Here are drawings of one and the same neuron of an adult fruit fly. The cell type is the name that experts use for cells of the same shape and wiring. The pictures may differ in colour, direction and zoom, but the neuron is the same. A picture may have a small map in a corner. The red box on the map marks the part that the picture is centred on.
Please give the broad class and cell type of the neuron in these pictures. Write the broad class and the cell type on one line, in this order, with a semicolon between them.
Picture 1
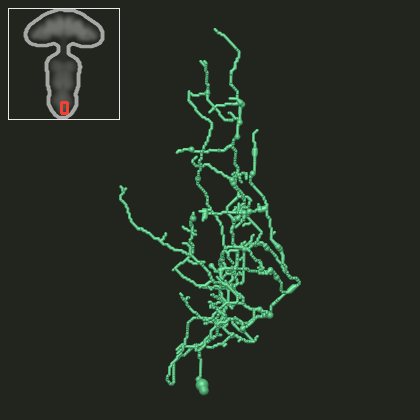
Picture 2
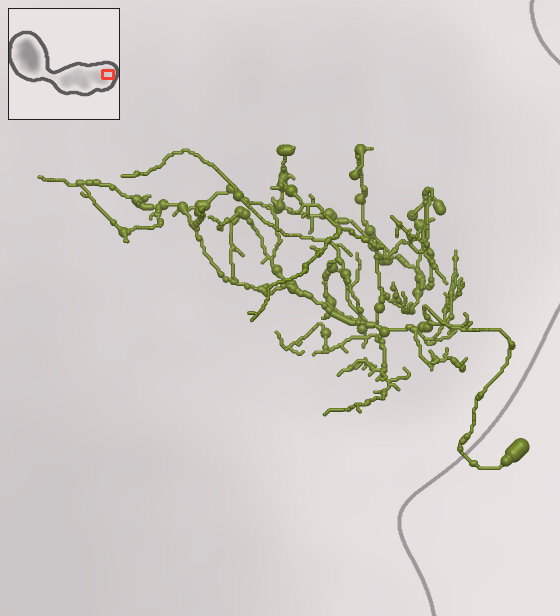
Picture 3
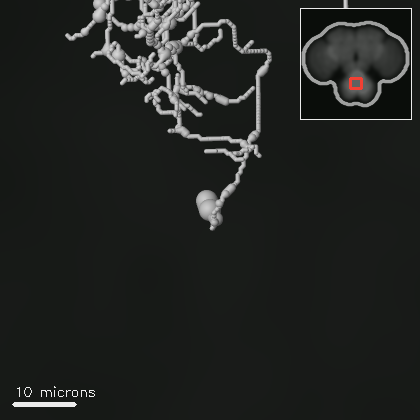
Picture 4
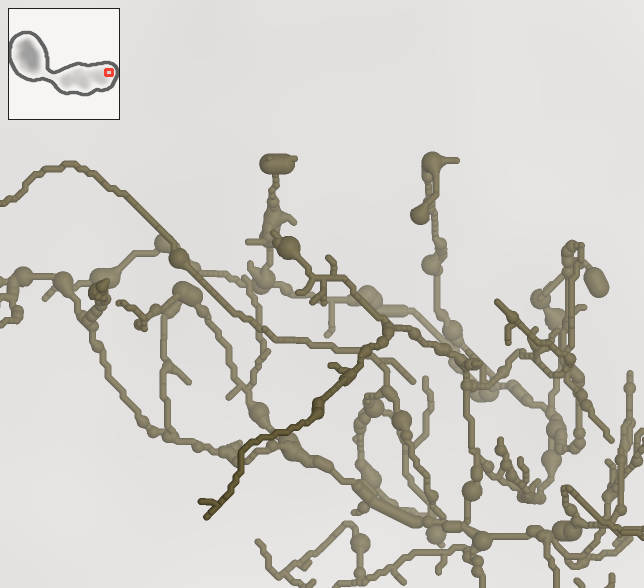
nerve-cord intrinsic neuron; INXXX431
